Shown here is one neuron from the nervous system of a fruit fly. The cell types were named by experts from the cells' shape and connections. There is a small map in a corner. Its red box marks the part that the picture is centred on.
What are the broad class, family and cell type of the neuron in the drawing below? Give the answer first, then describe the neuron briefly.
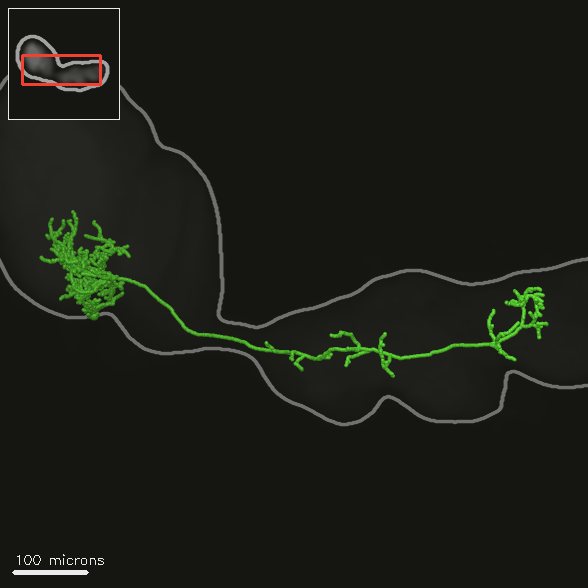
This is a descending neuron. Its family is hemilineage LB7. It is of cell type DNge082. From left to right in the picture it spans about 700 microns. Dozens of branch ends can be seen.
